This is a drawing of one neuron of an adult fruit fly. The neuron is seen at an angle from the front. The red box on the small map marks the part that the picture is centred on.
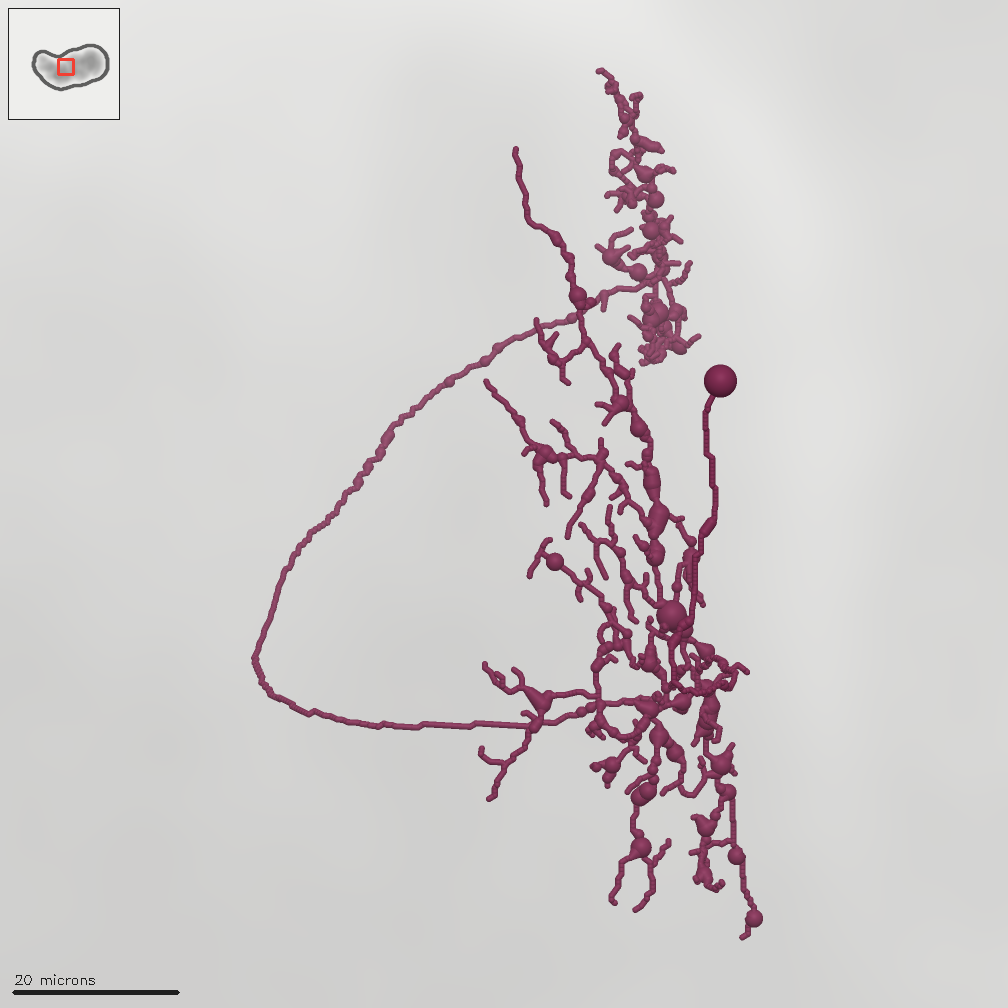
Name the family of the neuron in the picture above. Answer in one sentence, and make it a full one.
It is Tm that is the family of this neuron.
